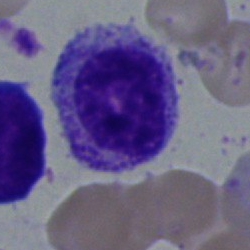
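Myelocyte, central cell in a stained bone marrow smear. Roughly round, with a slightly uneven, fuzzy edge. The nucleus is off-centre to the right, leaving a wider cytoplasmic band on the left. Fine purple granules are scattered throughout, up to the edge; no clear vacuoles are seen.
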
